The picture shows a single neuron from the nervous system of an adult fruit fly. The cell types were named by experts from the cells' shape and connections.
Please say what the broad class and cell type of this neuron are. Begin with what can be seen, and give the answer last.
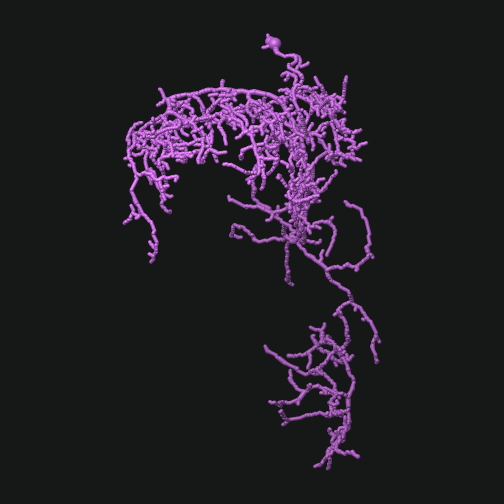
The cell body is at the top of the picture. In this view it is taller than it is wide. Its broad class is central-brain intrinsic neuron. Its cell type is SMP050.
